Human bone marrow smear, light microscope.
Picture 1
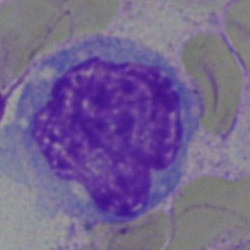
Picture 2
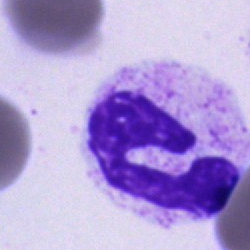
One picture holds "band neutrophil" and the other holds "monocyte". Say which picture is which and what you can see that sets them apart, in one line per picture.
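In picture 1 we see a monocyte: The nucleus fills most of the cell.
In picture 2 we see a band neutrophil: The cytoplasm is abundant and pale pinkish-lilac.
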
